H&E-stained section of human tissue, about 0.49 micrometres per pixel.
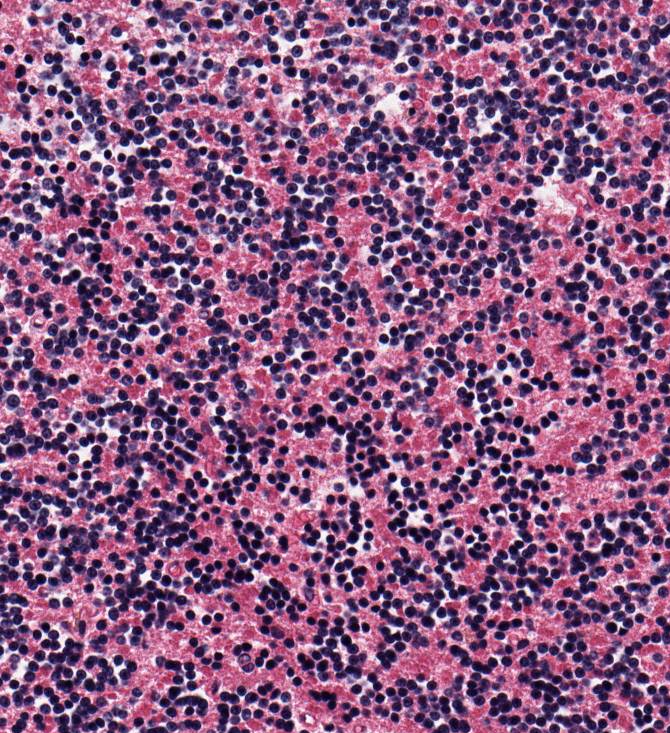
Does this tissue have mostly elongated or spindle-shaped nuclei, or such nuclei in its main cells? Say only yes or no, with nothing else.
No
